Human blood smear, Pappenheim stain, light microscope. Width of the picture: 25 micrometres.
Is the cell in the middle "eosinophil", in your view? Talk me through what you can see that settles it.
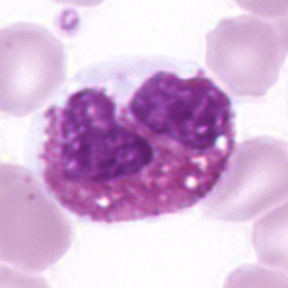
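The nuclear lobes sit in the upper part of the cell, with granular cytoplasm beneath them.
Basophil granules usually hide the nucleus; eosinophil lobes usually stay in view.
That goes with eosinophil, not basophil. The chromatin is dark purple and coarsely clumped.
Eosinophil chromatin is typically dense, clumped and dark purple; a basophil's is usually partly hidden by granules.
Another point for eosinophil. Coarse pinkish-red granules pack the cytoplasm, sparser in a pale strip along the top, with a few clear spots mostly on the right. So yes, eosinophil.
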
